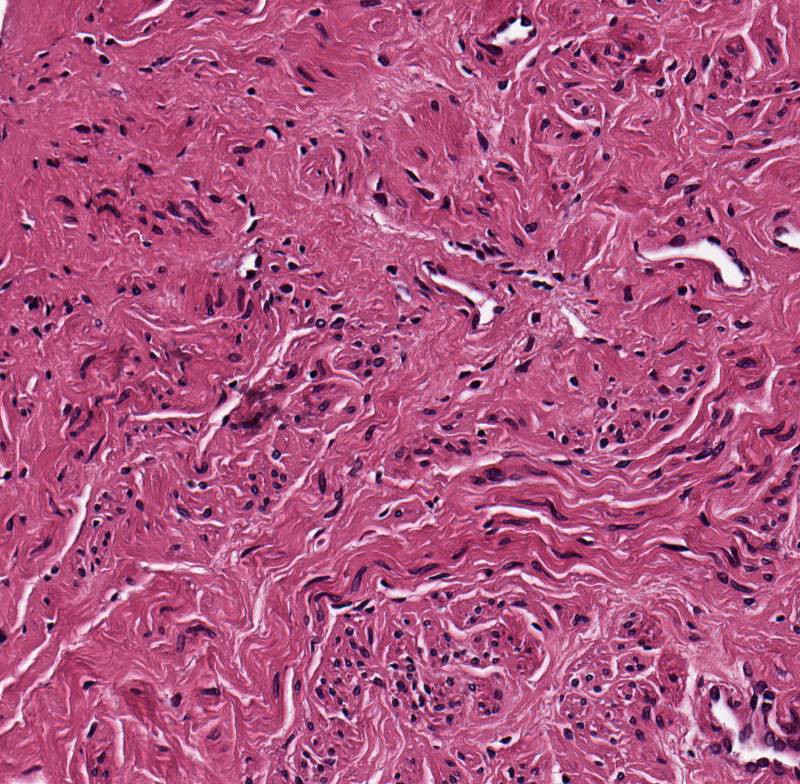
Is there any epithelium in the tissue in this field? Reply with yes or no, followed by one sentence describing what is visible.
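No. The whole field is taken up by dense pink fibrous stroma with no epithelium anywhere.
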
